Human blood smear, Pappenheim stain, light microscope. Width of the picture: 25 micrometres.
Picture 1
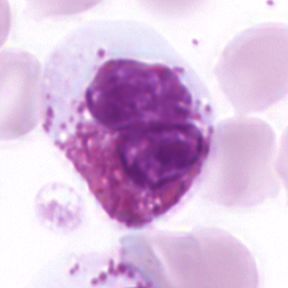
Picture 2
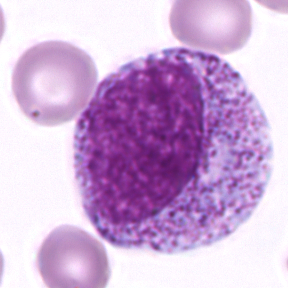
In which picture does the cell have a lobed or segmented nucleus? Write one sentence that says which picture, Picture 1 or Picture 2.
There is a nucleus made of distinct lobes in the cell of Picture 1.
